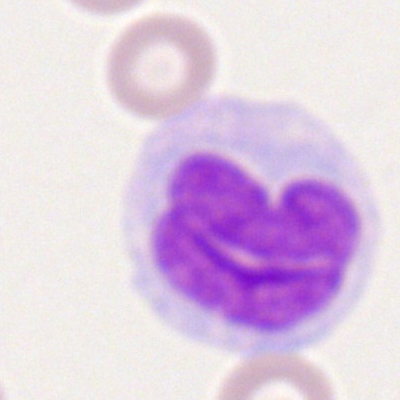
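Monocyte, the cell in the centre: outline roughly round, edge slightly uneven. Nucleus: a V-shaped notch at its top edge, plus a pale curved cleft running roughly left to right across it, so it looks folded. Cytoplasm: a moderate rim of pale lavender-blue surrounding the nucleus.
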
